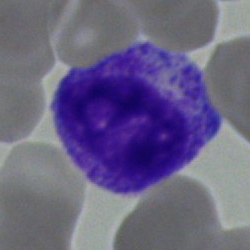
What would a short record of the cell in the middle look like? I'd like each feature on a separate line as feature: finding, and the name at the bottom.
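Nucleus: fills most of the cell
Chromatin: dark purple, coarse and clumped
Cytoplasm: narrow rim, widest at the upper right
Speckling: dark purple dots in the upper-right cytoplasm
Name: myelocyte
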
